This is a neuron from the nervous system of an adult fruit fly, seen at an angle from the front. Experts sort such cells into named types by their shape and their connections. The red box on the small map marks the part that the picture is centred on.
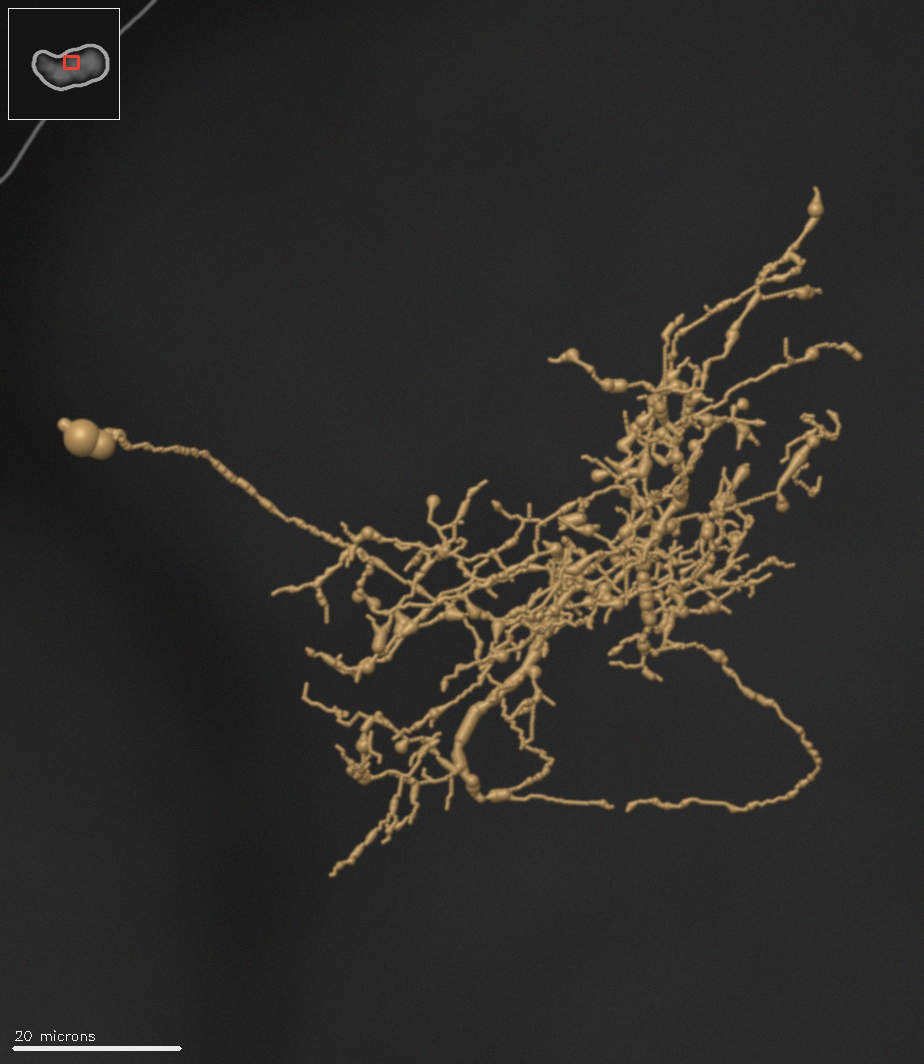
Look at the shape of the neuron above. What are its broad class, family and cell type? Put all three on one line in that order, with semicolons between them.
central-brain intrinsic neuron; hemilineage VLPp&l1_anterior; PLP084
